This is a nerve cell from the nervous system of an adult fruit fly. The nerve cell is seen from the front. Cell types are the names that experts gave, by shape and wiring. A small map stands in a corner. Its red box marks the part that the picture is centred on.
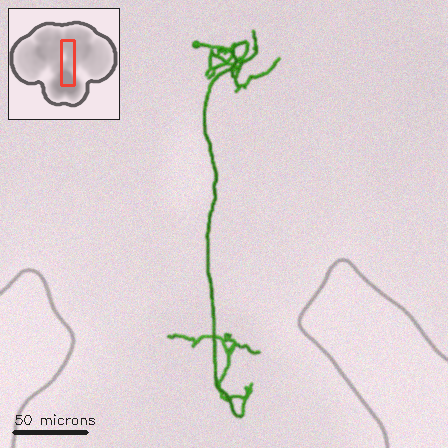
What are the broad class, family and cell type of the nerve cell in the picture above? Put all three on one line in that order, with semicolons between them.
descending neuron; hemilineage PSp2; DNpe018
